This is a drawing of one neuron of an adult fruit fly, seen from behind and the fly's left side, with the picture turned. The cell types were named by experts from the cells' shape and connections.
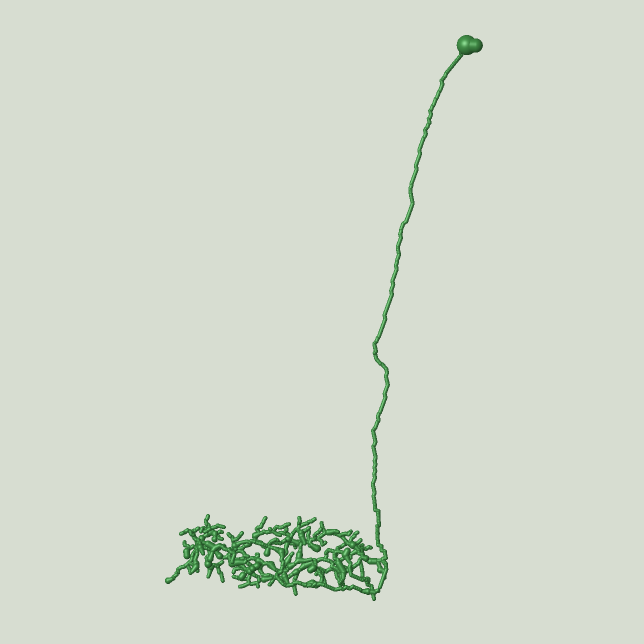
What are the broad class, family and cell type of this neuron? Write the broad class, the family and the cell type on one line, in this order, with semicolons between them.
optic-lobe intrinsic neuron; LPi; LPi34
